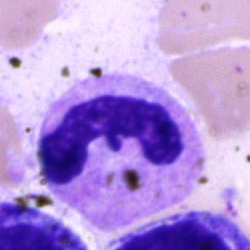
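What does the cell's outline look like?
Round and smooth.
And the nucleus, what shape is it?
A curved band shaped like a horseshoe, its open side facing downward.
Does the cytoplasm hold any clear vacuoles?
I see none.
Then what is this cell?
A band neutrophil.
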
